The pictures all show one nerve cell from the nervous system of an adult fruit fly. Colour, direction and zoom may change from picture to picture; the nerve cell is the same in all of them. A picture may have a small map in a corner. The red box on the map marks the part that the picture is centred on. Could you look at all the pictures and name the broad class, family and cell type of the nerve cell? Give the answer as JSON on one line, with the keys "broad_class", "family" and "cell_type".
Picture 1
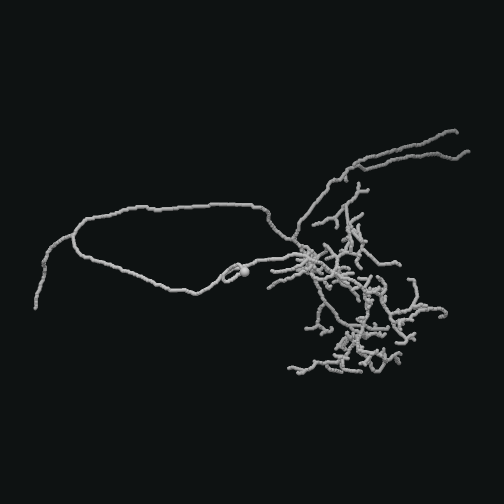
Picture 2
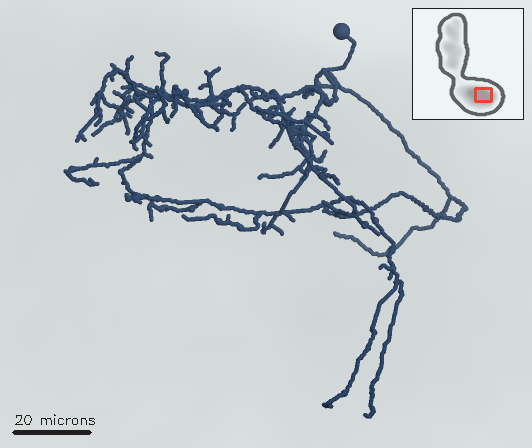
{"broad_class": "central-brain intrinsic neuron", "family": "hemilineage DM1_dorsal", "cell_type": "CB4071"}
